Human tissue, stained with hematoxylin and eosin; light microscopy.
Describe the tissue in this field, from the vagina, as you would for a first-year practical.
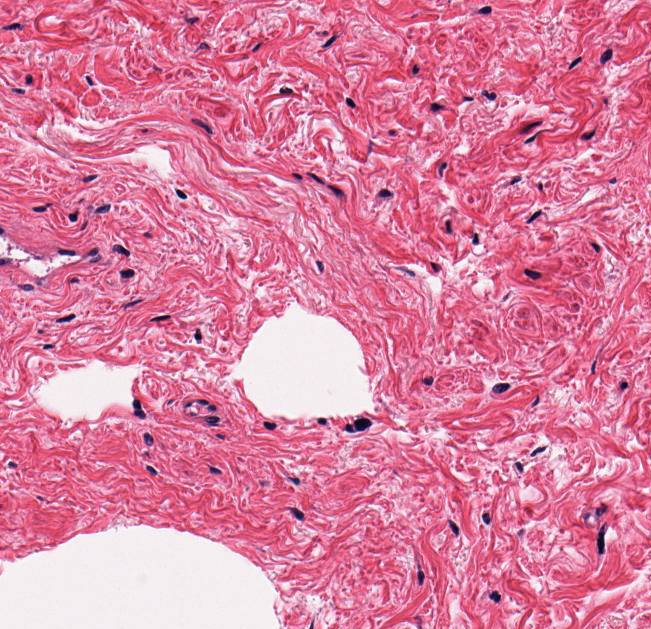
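Strongly eosinophilic, wavy collagen bundles are present. Sparse nuclei, small, dark and mostly spindle-shaped, are scattered through the field. Epithelium is absent, and no fat cells are seen.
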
